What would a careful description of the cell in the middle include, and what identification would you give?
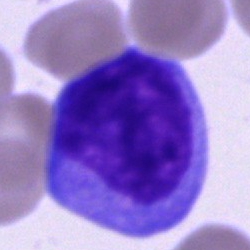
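Most of the cell is taken up by the nucleus, its chromatin dark purple with paler patches scattered through it. The cytoplasm's blue, and the widest band of it sits below the nucleus. That's a blast.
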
